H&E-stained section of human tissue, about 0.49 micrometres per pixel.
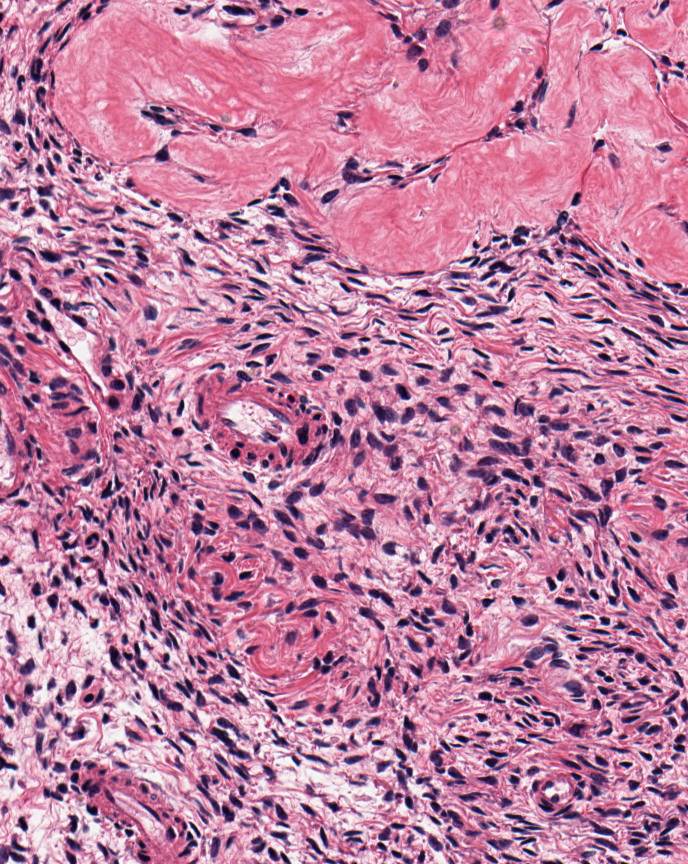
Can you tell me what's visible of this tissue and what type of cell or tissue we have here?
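Across the upper part you've got broad, dense collagen bundles, deeply eosinophilic. Below that, the middle and lower field is a cellular proliferation of spindle cells. Their nuclei are elongated and dark, lots of them with tapered or wavy ends, and the cytoplasm is scant, pale and poorly defined. This is ovary.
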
